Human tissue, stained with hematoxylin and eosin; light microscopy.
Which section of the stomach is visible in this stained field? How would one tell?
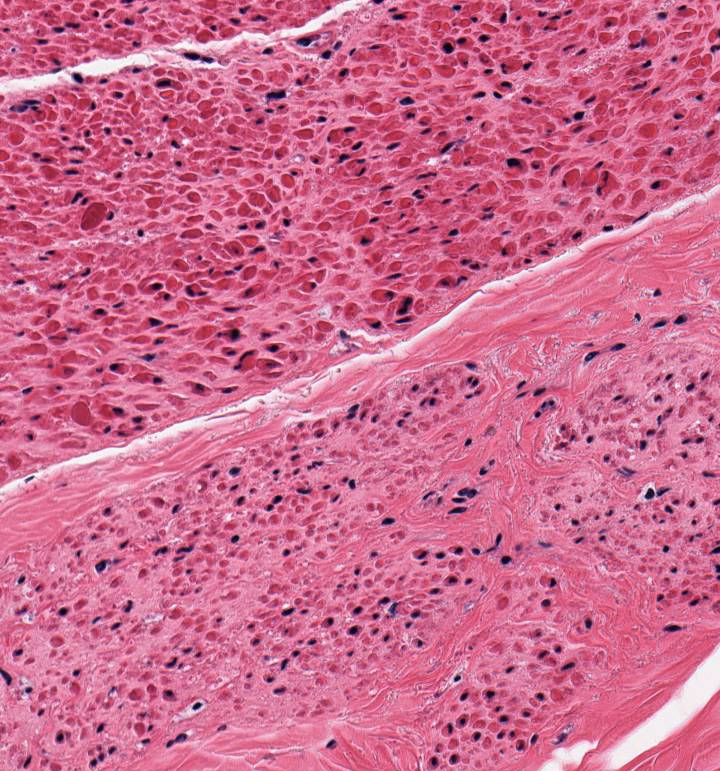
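Smooth muscle. Upper bundle: tightly packed round and oval eosinophilic cell profiles of varying size, cut across.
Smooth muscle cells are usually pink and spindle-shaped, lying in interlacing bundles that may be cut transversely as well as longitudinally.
Only some cross-cut profiles hold a small dark nucleus; the rest show pink cytoplasm alone. Lower bundle: wavy strands of pink collagen wind between groups of cells.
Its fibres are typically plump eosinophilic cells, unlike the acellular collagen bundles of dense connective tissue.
No epithelium or fat cells anywhere in the field.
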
